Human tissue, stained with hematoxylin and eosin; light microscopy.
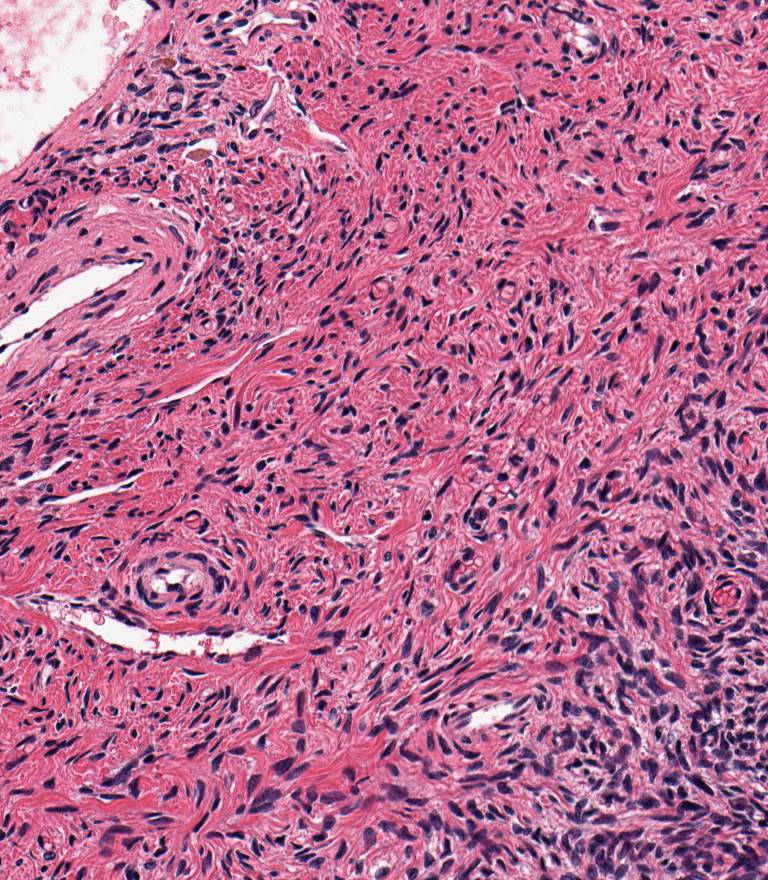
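Ovary. Spindle cells with dark, elongated, tapered nuclei and little distinct cytoplasm, most densely crowded at lower right. Several thin-walled, slit-like, empty vascular spaces run obliquely across the left half; small round vessels in the lower part are ringed by concentrically arranged spindle cells.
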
